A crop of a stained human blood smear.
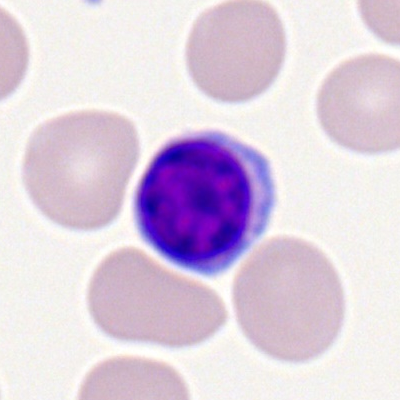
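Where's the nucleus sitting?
Off-centre, pushed over to the left.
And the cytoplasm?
Not much of it, just a thin pale-blue crescent, mostly on the right, with no granules or vacuoles that I can see.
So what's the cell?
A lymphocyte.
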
